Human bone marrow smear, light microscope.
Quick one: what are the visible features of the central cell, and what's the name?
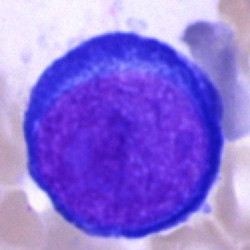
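Round in outline, the cell has finely granular chromatin spread evenly through the nucleus. Cytoplasm forms only a thin rim around the nucleus and contains no visible granules. The cell is a proerythroblast.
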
